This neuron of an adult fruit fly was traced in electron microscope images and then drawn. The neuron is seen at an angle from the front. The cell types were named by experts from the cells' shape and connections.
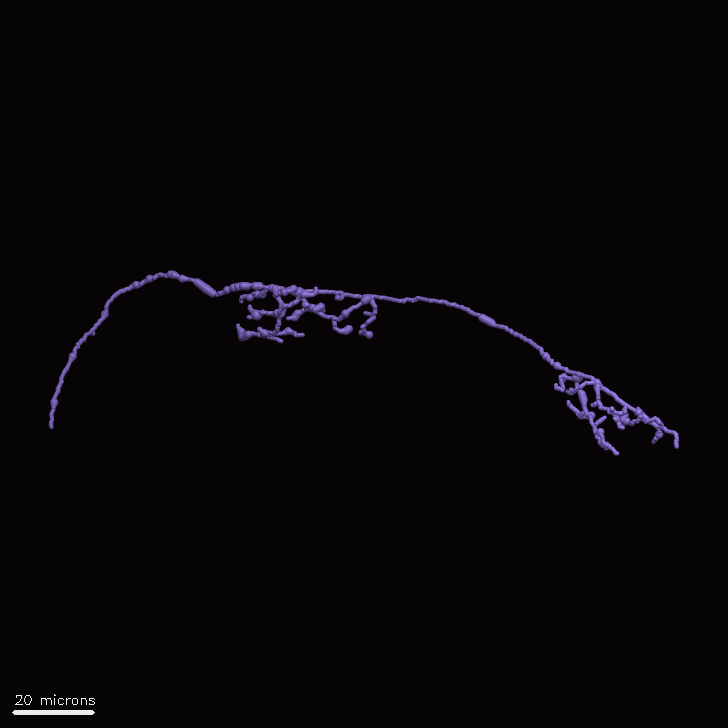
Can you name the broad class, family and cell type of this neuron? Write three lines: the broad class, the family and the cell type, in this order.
sensory neuron entering the brain
class olfactory
ORN_DP1m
